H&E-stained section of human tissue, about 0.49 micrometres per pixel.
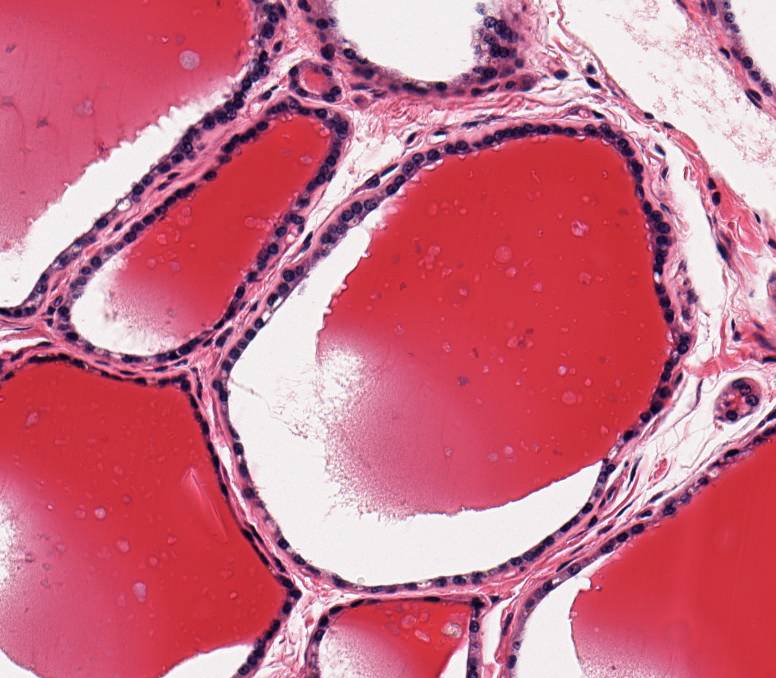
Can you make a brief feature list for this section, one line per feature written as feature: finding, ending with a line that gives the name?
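Follicles: large, closed, rounded to angular, abutting across thin partitions
Lining: single layer of flattened to low cuboidal cells
Nuclei: small, round, dark-staining, evenly spaced, not overlapping
Surface: smooth, no papillary projections into lumens
Name: thyroid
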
